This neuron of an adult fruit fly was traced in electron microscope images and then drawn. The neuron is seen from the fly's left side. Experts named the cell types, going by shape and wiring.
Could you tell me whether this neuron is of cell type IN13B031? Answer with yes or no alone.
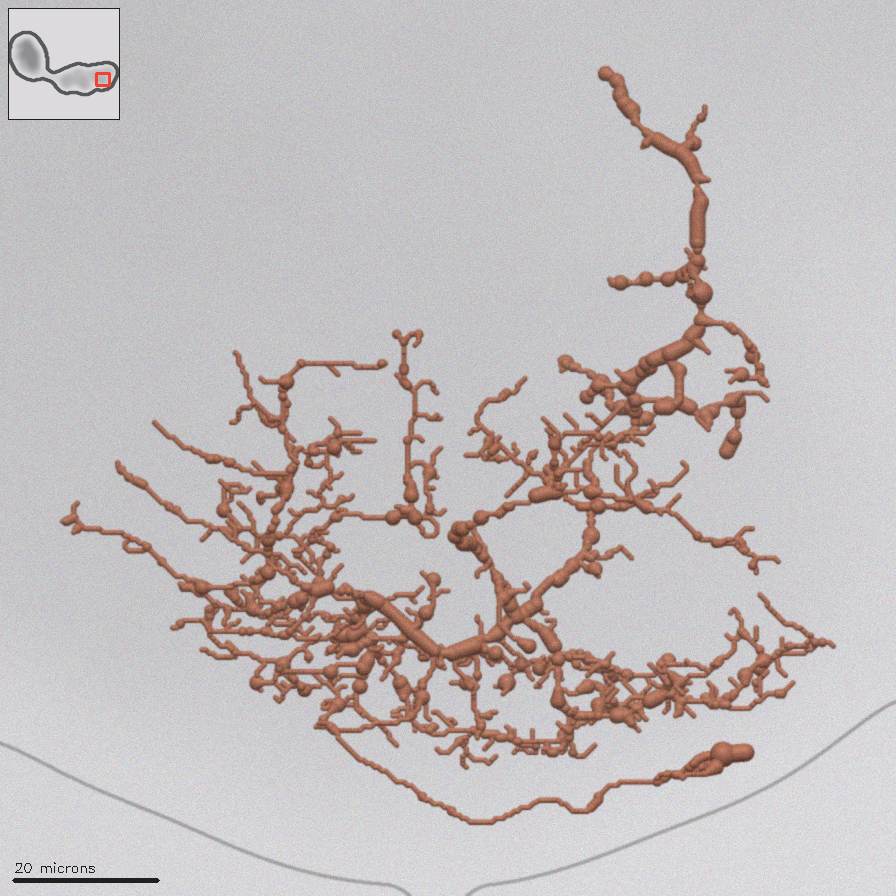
no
